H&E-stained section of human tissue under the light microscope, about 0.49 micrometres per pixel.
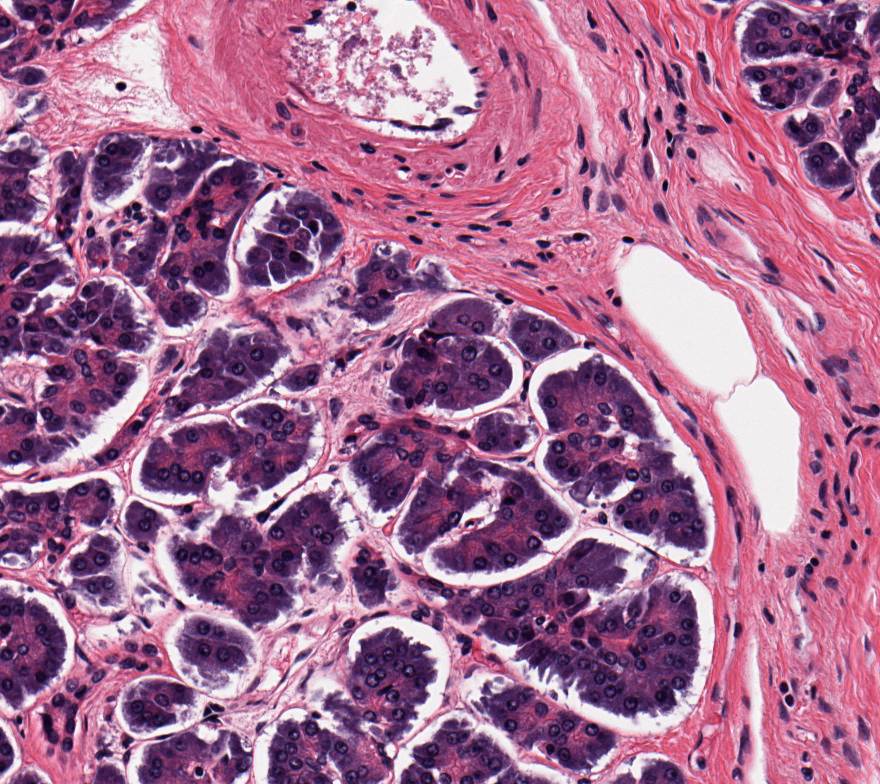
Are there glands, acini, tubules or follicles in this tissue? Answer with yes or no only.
Yes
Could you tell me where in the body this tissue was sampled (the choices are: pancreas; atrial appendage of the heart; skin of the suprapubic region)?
pancreas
